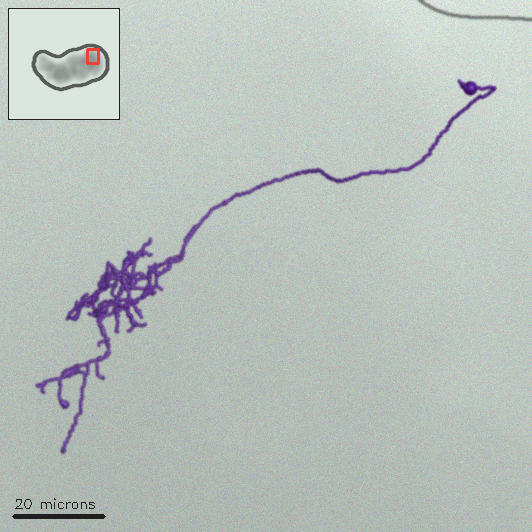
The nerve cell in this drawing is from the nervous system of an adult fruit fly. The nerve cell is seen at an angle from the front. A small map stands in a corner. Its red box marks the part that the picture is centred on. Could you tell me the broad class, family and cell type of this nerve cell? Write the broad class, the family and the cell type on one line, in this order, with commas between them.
optic-lobe intrinsic neuron, Tm, Tm24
